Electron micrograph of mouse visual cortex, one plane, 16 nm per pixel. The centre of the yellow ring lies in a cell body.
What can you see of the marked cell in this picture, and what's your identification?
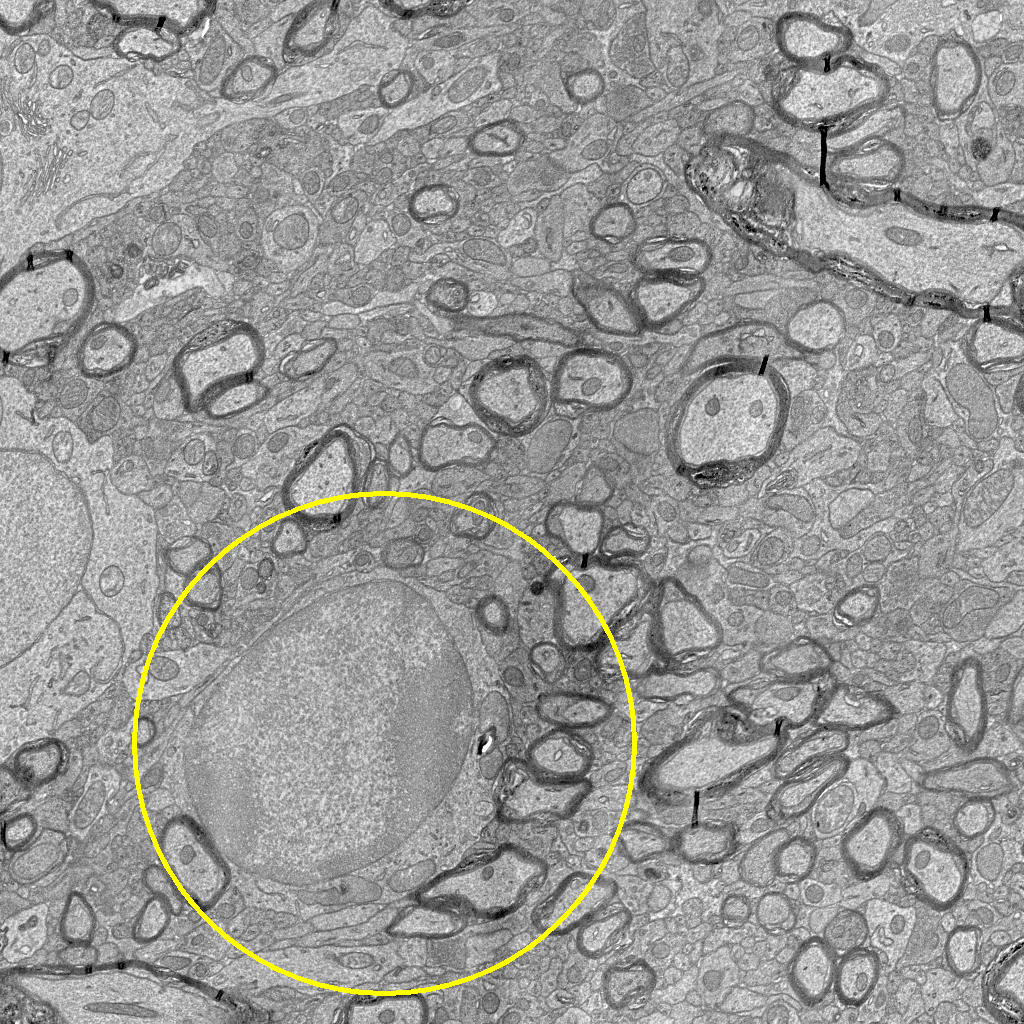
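In this plane the nucleus, a large oval, sits wholly inside the ring. Its outline stays smooth; I can find no deep folds or indentations. The chromatin looks finely speckled and fairly evenly spread, with no large dark clumps. Searching for a distinct nucleolus, I come up empty. So: an oligodendrocyte.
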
